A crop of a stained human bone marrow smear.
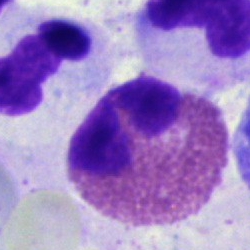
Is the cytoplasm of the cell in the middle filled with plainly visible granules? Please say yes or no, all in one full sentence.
Yes, this cell has a cytoplasm with many visible granules.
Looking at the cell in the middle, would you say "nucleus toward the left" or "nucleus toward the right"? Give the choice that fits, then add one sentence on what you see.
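Nucleus toward the left. The nuclear lobes sit in the upper and left parts of the cell.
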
